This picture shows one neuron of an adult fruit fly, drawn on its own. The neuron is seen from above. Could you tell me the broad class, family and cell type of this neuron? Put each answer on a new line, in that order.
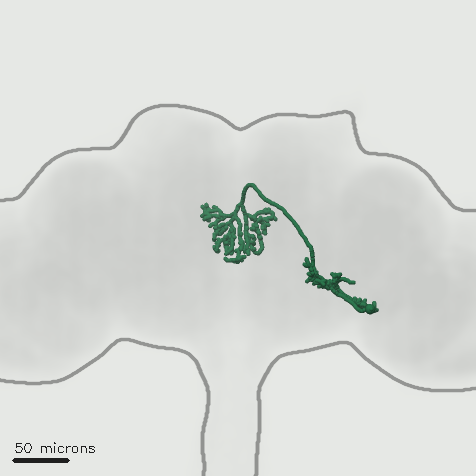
central-brain intrinsic neuron
hemilineage DL1_dorsal
FB2J_b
